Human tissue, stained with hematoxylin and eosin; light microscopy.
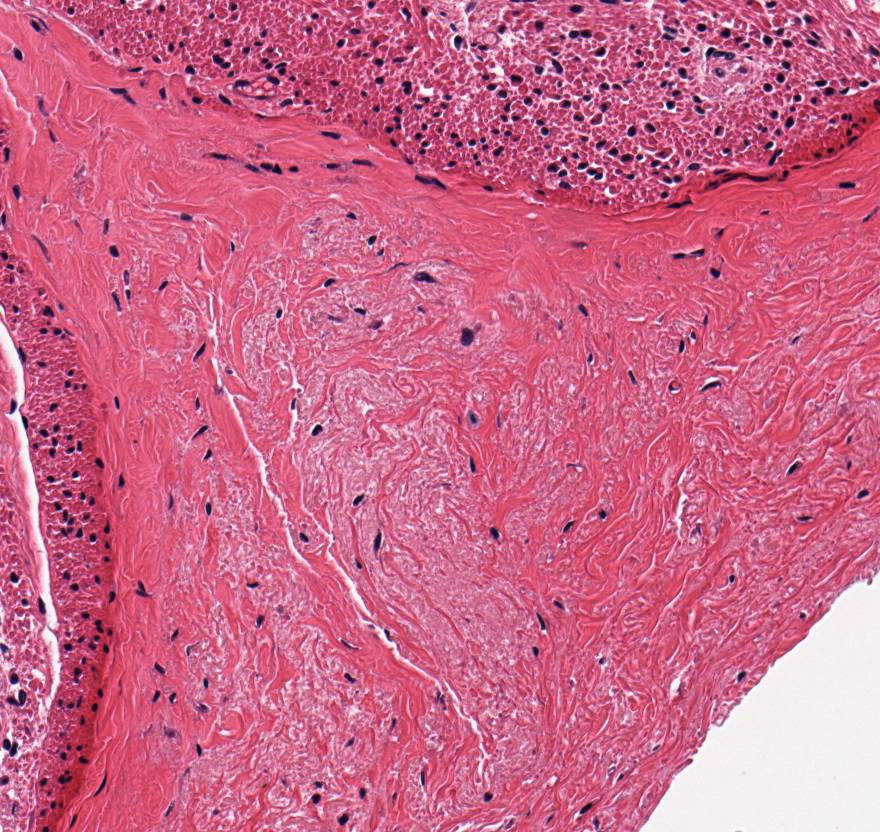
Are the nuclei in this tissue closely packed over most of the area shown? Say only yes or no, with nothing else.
No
